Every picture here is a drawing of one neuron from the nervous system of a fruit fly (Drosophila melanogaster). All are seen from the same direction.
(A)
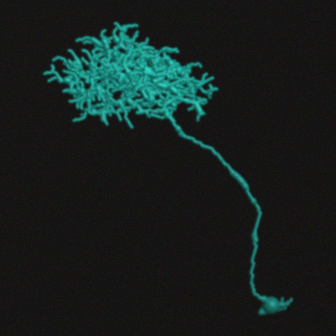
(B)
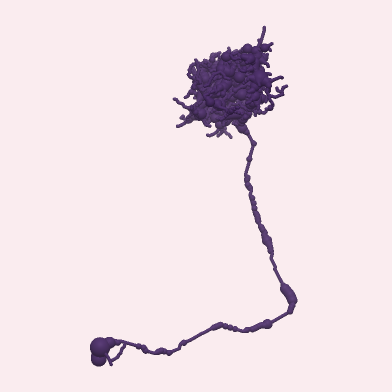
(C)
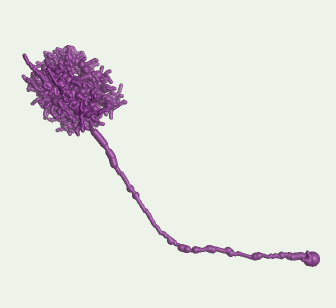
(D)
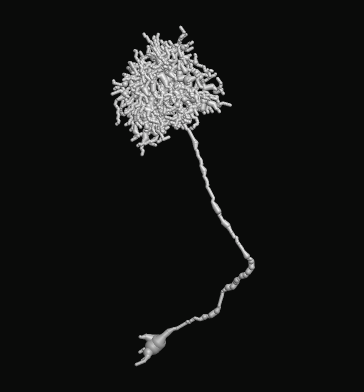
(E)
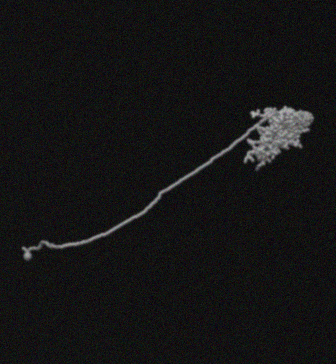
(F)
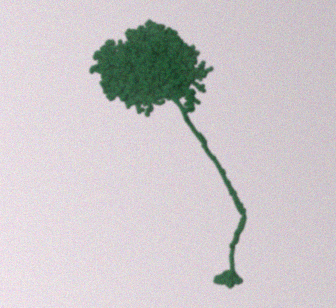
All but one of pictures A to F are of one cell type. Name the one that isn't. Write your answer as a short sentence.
Picture E is the odd one out.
